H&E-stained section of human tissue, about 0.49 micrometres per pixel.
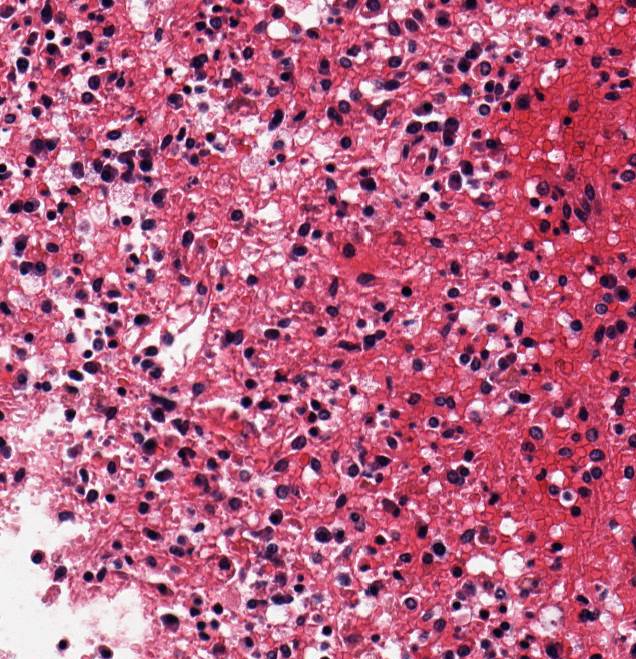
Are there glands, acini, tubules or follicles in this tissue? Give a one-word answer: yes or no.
No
